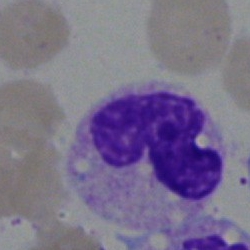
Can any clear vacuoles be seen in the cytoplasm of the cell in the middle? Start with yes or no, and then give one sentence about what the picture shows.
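Yes. A few small clear round vacuoles lie in the cytoplasm, one at the left edge.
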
